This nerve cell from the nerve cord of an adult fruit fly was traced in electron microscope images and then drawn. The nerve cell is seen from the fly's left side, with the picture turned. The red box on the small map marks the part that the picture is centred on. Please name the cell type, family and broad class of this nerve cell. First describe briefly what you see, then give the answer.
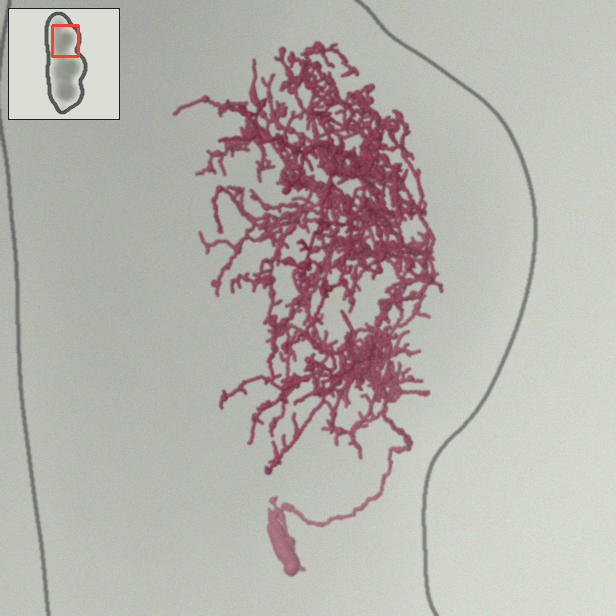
The picture shows more than a hundred branch ends. In this view it is taller than it is wide. It is of cell type IN09B005. The family is hemilineage 09B. It is a nerve-cord intrinsic neuron.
